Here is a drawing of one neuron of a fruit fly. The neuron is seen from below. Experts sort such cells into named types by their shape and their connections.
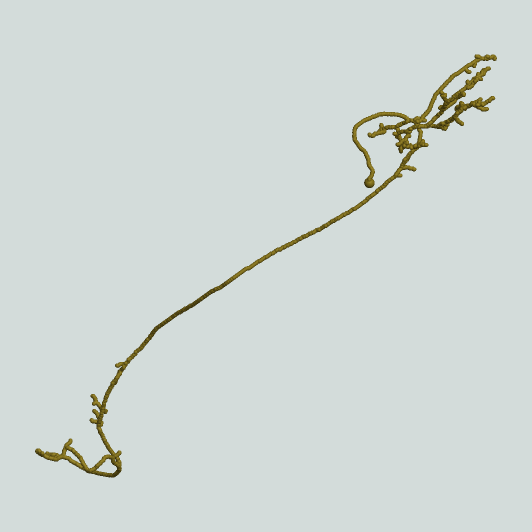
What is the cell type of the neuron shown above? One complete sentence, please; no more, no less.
The neuron has AN08B109 as its cell type.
